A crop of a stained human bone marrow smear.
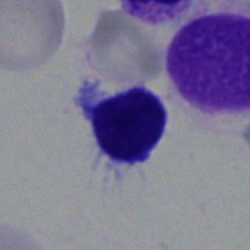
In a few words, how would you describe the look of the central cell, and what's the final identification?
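A pale blue, knobbly bleb protrudes from the upper-left edge of the central cell, whose outline is irregular rather than smoothly round. Fine hair-like strands extend outward from the lower edge. No nucleoli can be seen in the nucleus. The central cell is a lymphocyte.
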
